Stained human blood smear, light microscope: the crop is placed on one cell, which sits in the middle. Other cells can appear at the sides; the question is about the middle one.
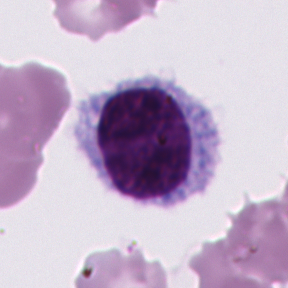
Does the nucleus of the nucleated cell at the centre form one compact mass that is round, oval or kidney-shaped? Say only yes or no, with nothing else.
Yes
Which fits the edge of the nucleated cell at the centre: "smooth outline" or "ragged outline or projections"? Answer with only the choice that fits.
Ragged outline or projections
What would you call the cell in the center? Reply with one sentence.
In the middle of this smear crop, the cell is a hairy cell.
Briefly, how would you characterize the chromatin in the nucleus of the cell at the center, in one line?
Take a look at the chromatin, which is coarsely clumped.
